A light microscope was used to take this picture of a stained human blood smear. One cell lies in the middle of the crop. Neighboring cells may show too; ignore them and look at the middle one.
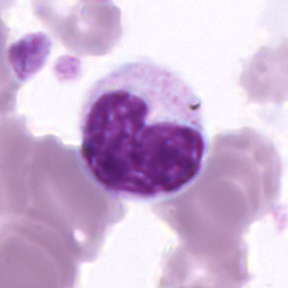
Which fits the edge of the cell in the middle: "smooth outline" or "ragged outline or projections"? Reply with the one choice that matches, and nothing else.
Smooth outline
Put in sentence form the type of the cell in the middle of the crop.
What the crop centres on is a metamyelocyte.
